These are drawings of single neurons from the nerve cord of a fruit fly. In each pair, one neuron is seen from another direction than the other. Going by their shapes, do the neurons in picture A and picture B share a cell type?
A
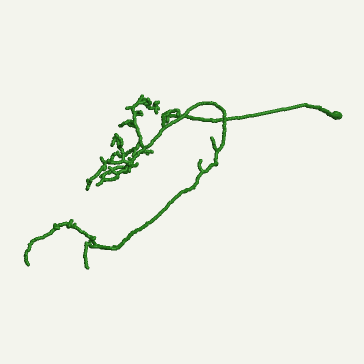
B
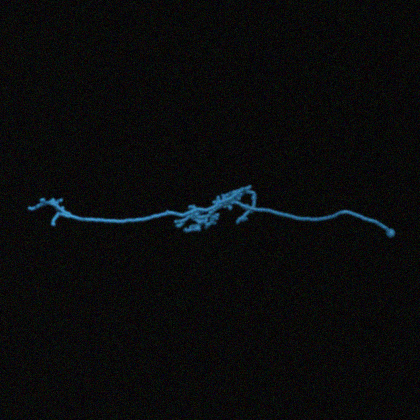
yes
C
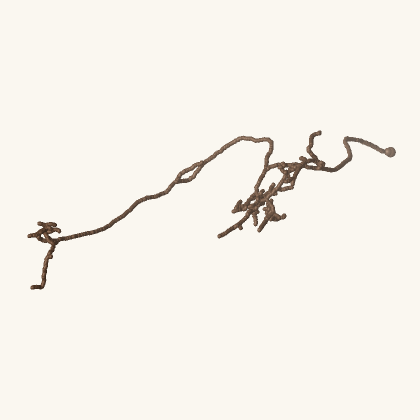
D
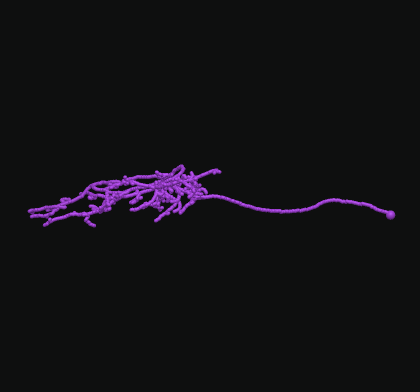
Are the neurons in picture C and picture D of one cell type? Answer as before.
no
